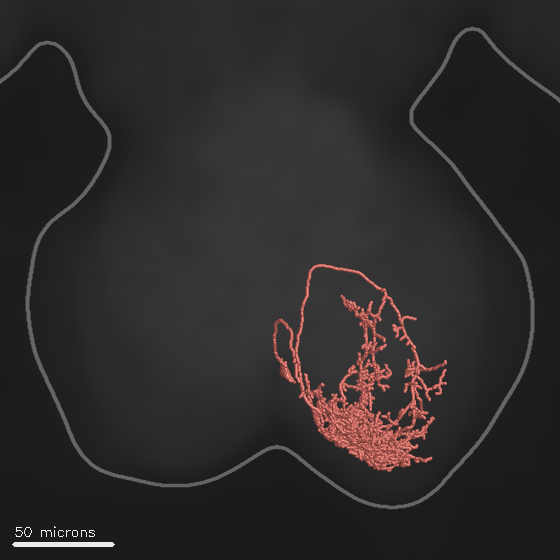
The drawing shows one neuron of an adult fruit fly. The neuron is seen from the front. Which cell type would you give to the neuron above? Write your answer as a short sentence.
The cell type is IN12B007.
